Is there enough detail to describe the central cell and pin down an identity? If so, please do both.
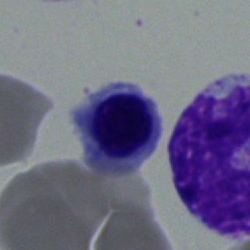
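Starting with the nucleus, no nucleoli can be seen in it. The cytoplasm forms a pale blue rim around the nucleus, wider on the left and lower side than on the upper right. No granules are visible in it either. The cell is an erythroblast.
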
